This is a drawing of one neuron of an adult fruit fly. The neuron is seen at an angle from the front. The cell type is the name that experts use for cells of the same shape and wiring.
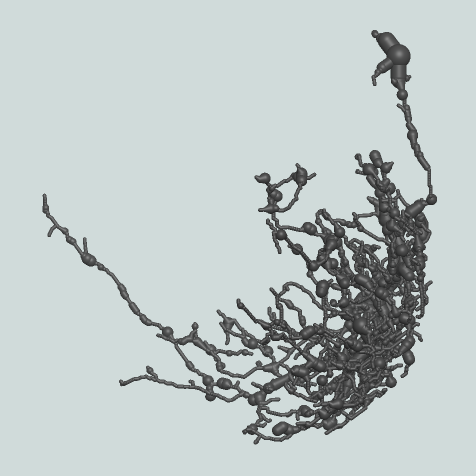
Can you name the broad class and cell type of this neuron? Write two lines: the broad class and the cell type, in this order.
nerve-cord intrinsic neuron
INXXX240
